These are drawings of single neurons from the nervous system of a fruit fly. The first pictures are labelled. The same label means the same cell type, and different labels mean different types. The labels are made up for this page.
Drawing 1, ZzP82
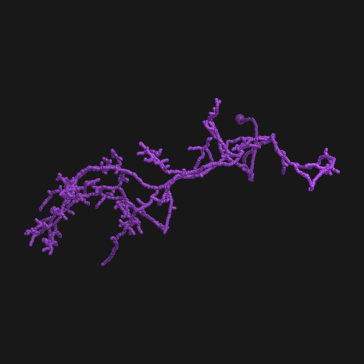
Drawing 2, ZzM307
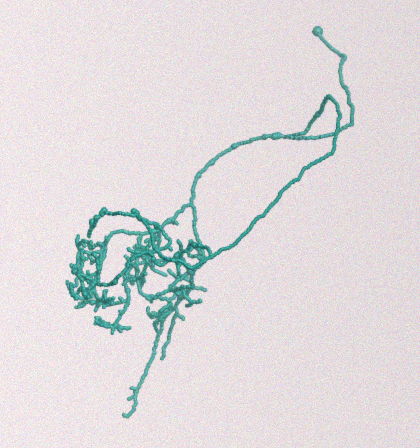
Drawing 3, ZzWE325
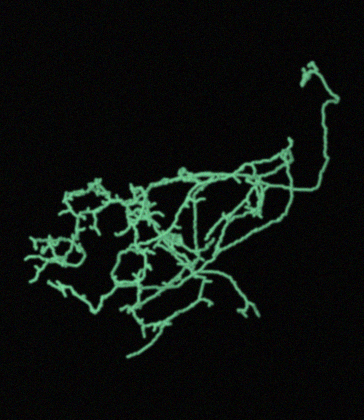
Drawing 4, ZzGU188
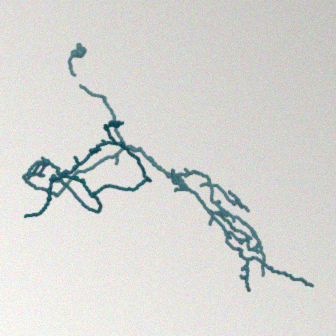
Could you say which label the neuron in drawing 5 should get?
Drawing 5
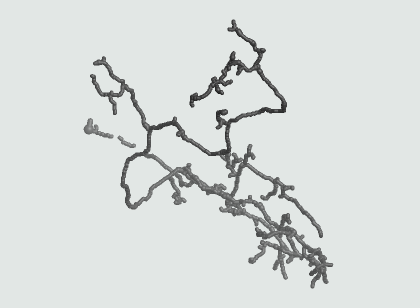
ZzGU188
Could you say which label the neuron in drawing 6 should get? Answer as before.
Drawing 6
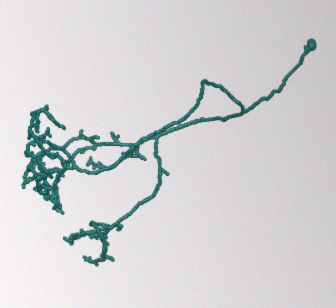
ZzWE325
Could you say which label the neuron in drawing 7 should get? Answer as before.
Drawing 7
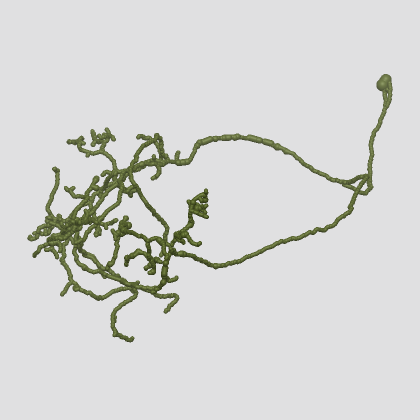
ZzWE325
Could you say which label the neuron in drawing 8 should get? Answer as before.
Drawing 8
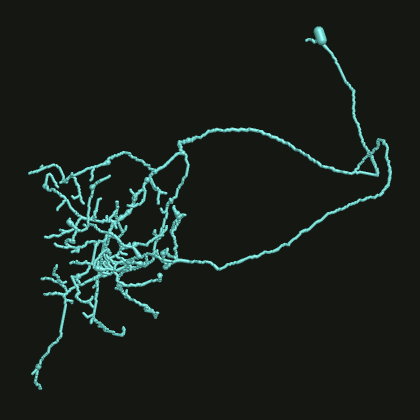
ZzM307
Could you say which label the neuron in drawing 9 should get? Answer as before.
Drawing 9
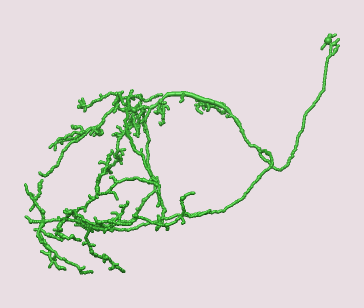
ZzWE325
